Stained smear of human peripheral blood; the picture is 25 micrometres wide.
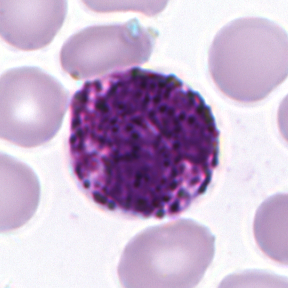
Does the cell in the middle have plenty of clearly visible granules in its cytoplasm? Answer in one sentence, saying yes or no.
Yes, granules are visible in large numbers in its cytoplasm.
